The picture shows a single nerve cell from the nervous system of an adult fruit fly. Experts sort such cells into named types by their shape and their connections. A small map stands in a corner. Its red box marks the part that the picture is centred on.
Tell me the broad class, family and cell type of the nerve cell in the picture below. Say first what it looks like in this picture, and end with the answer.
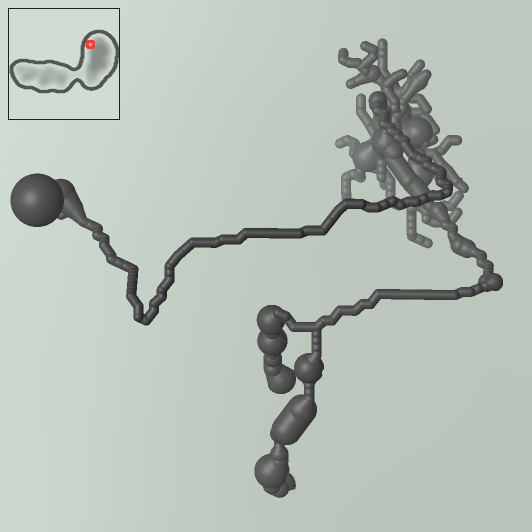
Its cell body lies on the left of the picture. As drawn here it is about as wide as it is tall. It is an optic-lobe intrinsic neuron. The family is T. It is of cell type T4c.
